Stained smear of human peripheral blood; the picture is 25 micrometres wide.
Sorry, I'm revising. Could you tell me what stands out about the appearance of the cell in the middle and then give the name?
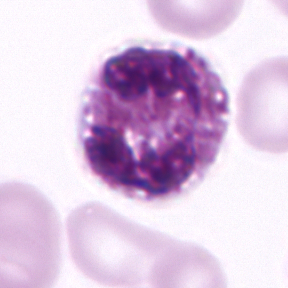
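Round cell, edge slightly bumpy and granular; about 13 micrometres across. Nucleus in at least two dark lobes: one along the top, one at lower left. Chromatin dense, dark purple, clumped. Pinkish cytoplasm fills the centre between the nuclear lobes. Eosinophil.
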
